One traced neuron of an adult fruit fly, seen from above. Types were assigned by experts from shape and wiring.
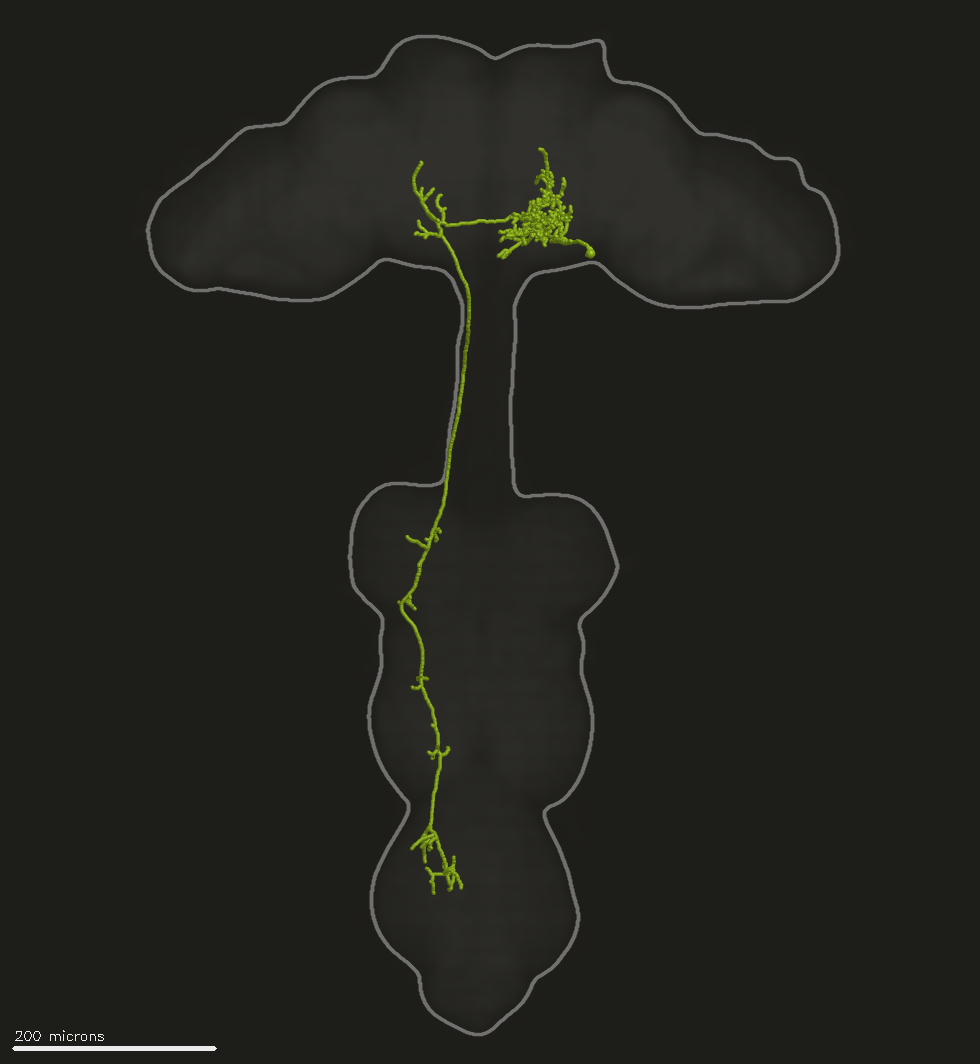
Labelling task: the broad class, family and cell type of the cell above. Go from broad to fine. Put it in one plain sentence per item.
A descending neuron of the DNge family, type DNge058.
